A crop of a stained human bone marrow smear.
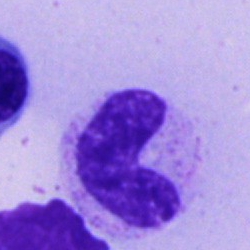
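Band neutrophil in a stained human bone marrow smear: the nucleus is curved into a horseshoe with a deep notch opening to the right, and its chromatin is dark purple and coarsely clumped. The cytoplasm is pale pinkish-lilac, not blue, with fine, sparse pinkish-lilac granules.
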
